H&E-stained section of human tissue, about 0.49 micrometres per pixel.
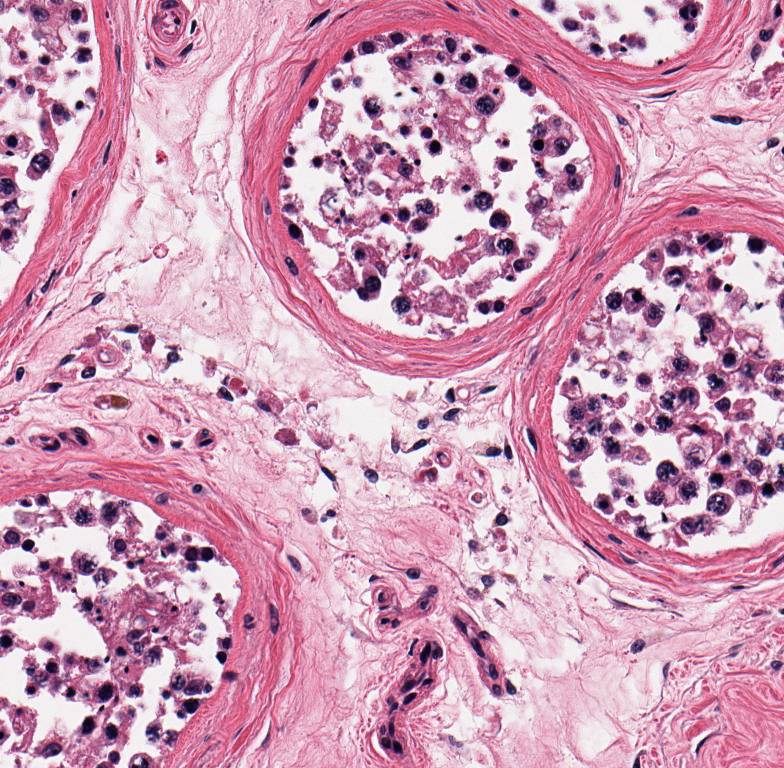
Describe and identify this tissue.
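What I see first are several large round tubular profiles dominating the field, with interstitial tissue between them. Each tubule has a thick pink fibrous wall, layered concentrically, and flattened, elongated dark nuclei are scattered within those layers. Inside the tubules, most cells have round, dark, dense nuclei and pink cytoplasm. So this is testis.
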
